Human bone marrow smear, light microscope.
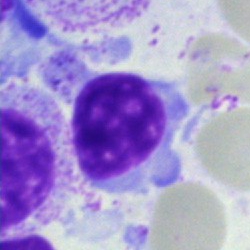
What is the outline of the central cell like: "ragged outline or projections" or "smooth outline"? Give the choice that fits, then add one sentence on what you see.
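Ragged outline or projections. The cytoplasm bulges outward in rounded blebs at the lower right.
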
